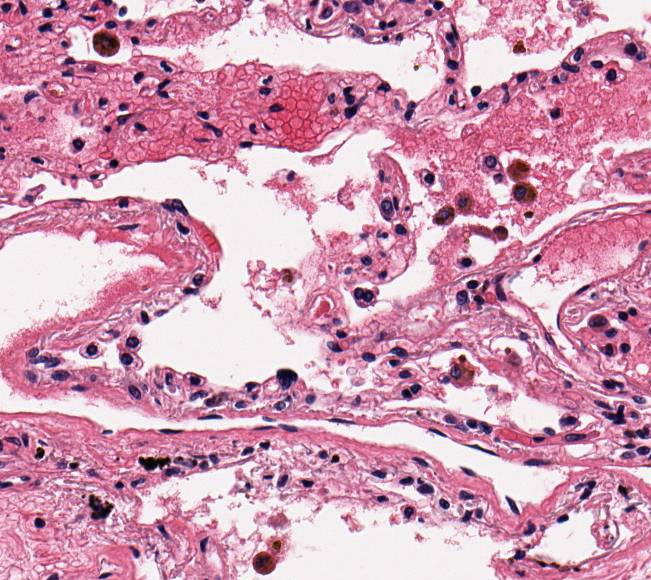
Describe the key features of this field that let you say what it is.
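The main structure here is the alveolus, a meshwork of thin, branching fibrous walls around irregular open spaces.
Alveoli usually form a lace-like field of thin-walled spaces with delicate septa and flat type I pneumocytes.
The walls here are lined by flattened cells with thin, elongated dark nuclei.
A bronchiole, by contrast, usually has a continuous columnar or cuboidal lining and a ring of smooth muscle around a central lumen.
Many spaces, especially top and right, hold pale pink, finely bubbly material, with a tight cluster of red blood cells in it at upper centre.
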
